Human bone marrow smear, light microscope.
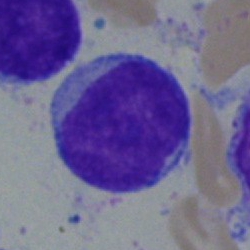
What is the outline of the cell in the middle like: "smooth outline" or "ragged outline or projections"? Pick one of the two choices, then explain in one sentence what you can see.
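Smooth outline. The cell outline is round and smooth.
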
